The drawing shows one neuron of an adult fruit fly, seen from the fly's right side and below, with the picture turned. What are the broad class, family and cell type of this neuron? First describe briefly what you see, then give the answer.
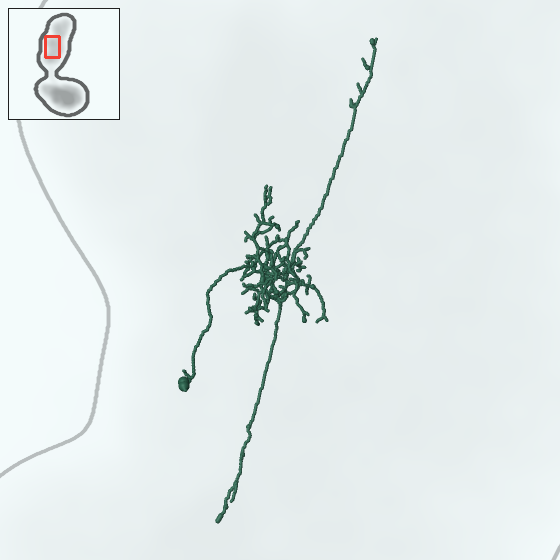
The picture shows dozens of branch ends. As drawn here it is taller than it is wide. Its broad class is nerve-cord intrinsic neuron. The family is hemilineage 10B. The cell type is IN10B058.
